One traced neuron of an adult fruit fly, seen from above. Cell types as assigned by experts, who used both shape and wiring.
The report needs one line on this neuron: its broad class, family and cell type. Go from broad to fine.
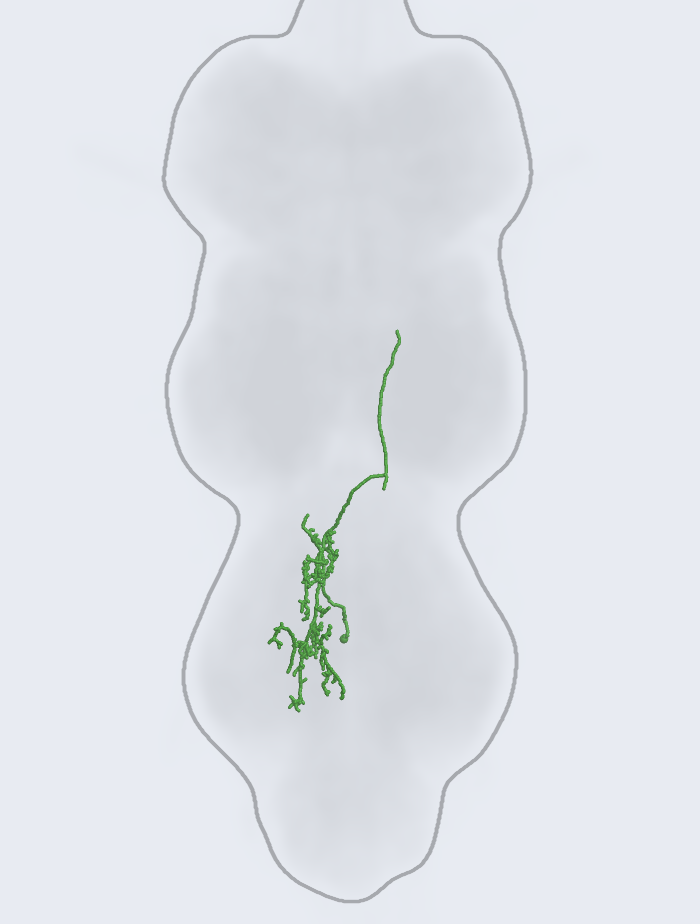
nerve-cord intrinsic neuron; hemilineage 10B; IN10B059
